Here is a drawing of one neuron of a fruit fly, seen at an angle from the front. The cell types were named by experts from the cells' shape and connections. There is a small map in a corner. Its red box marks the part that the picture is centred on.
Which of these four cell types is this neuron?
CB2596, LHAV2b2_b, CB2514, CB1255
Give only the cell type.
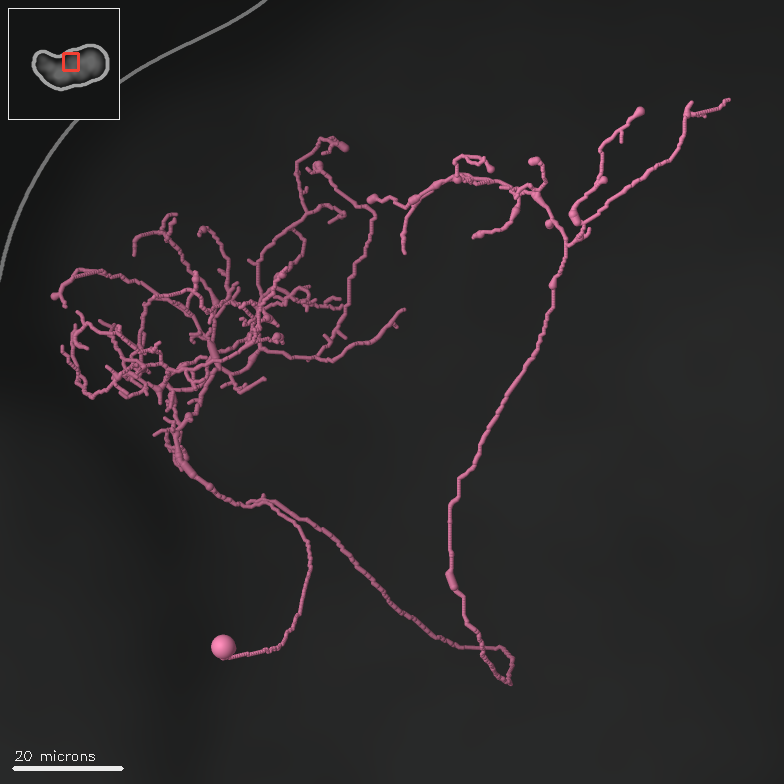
CB2596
